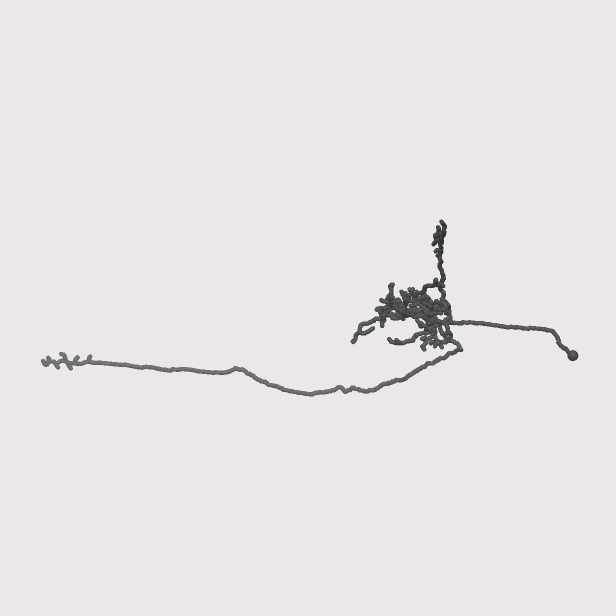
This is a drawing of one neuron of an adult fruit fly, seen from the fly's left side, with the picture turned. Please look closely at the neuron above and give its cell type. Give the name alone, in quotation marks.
"IN10B033"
